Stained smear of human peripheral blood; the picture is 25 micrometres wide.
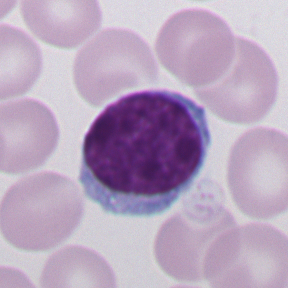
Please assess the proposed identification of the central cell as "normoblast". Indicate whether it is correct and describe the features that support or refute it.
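Coarse clumps show in the chromatin, a visible pattern that goes with typical lymphocyte.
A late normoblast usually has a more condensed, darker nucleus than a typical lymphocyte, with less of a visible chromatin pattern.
The nucleus is round to oval rather than sharply round, which again counts against normoblast.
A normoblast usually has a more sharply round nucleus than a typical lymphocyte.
That the chromatin is dense and dark purple doesn't separate the two.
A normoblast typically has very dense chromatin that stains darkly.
So not a normoblast: this is a typical lymphocyte.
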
